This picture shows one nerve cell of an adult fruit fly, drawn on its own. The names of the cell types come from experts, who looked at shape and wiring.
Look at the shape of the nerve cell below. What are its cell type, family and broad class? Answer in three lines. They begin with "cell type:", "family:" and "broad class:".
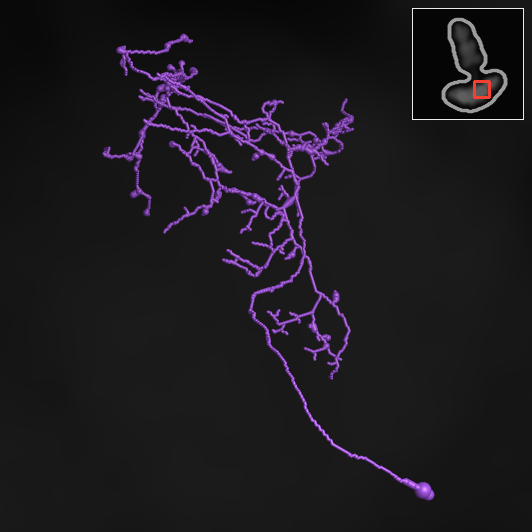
cell type: CB1265
family: hemilineage MX3
broad class: central-brain intrinsic neuron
